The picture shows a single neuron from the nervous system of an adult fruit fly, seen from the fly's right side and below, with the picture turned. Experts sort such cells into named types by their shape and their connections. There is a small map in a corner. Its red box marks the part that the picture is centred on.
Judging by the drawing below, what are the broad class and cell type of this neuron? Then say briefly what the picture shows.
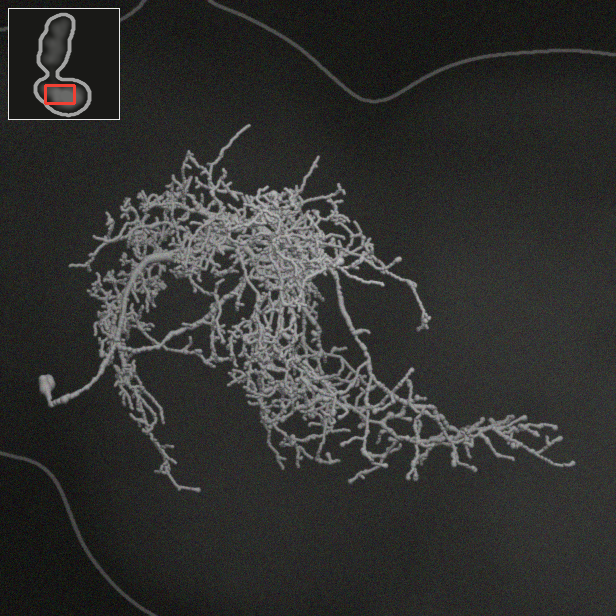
It is a central-brain intrinsic neuron. It is of cell type GNG011. The picture shows more than a hundred branch ends. As drawn here it is wider than it is tall.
